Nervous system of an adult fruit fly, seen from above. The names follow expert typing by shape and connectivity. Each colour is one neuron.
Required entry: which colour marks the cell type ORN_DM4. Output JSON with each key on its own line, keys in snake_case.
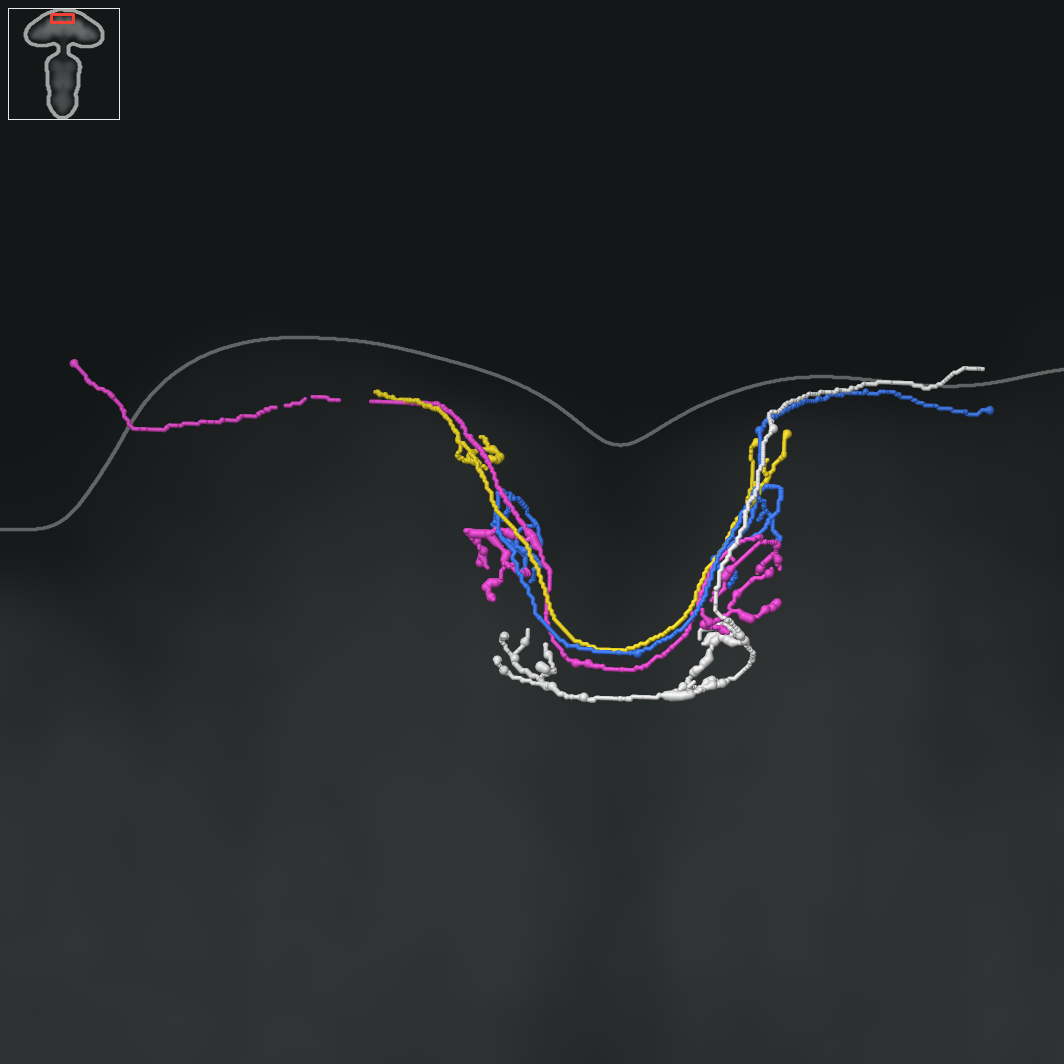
{
 "colour": "white"
}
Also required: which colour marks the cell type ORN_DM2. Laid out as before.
{
 "colour": "blue"
}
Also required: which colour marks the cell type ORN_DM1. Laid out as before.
{
 "colour": "magenta"
}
